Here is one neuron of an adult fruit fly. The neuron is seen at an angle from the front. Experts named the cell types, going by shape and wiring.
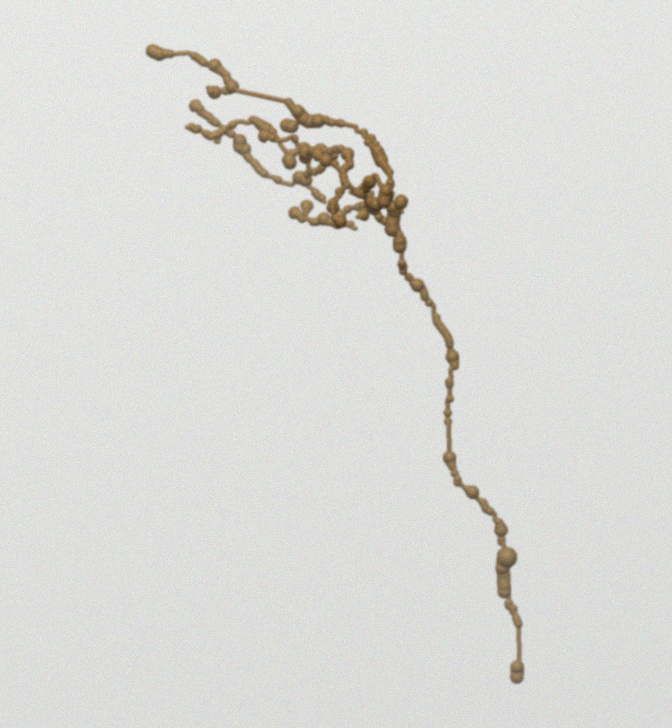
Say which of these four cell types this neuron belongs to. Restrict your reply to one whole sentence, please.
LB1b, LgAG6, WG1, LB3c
Belonging to the cell type LB1b is this neuron.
